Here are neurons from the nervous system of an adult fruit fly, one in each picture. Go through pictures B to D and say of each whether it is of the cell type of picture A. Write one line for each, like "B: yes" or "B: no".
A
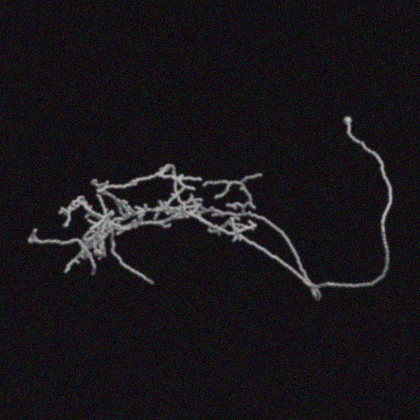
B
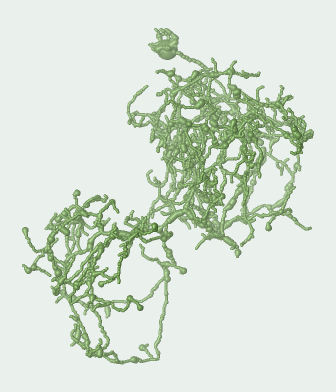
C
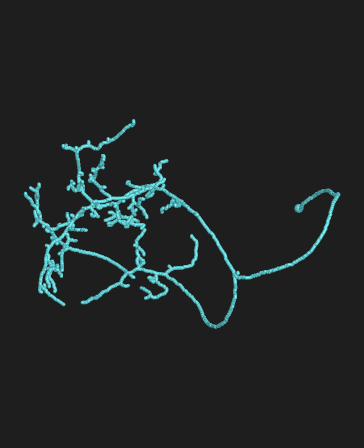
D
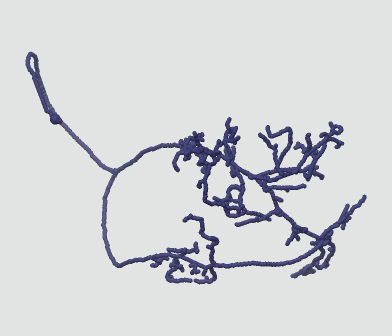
B: no
C: yes
D: yes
